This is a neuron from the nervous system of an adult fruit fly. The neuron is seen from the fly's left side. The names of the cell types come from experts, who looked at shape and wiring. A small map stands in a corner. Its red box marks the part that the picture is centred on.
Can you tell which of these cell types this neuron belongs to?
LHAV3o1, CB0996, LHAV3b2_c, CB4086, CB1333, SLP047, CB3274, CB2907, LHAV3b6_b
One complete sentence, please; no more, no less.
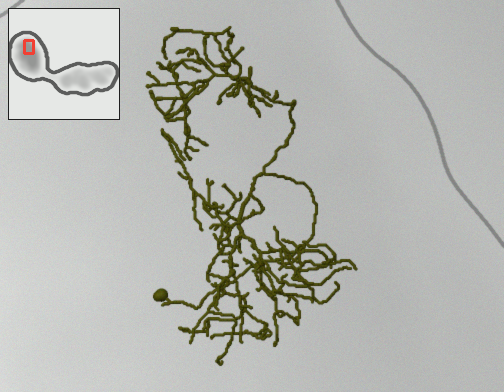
Typed by cell type, the neuron is SLP047.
